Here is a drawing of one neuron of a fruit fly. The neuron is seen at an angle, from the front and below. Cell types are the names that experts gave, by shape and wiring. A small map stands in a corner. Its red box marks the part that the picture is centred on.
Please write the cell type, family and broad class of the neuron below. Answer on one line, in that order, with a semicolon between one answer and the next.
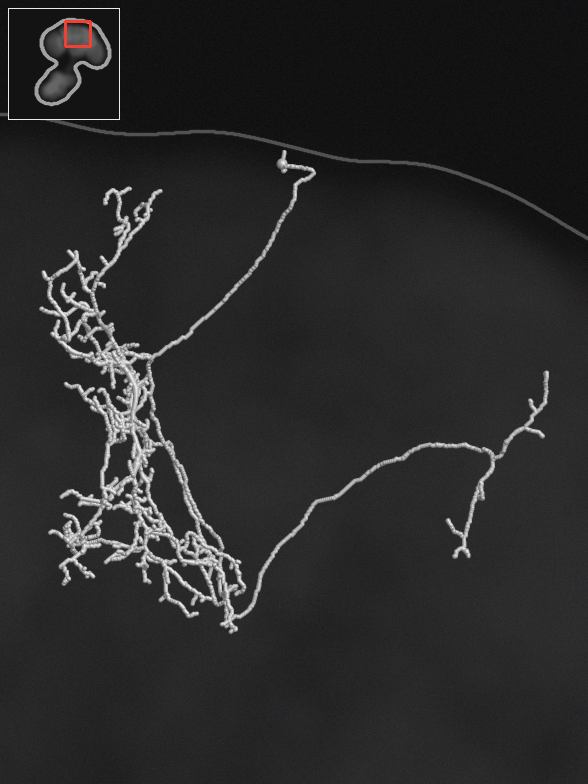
ICL013m_a; hemilineage SMPad2; central-brain intrinsic neuron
